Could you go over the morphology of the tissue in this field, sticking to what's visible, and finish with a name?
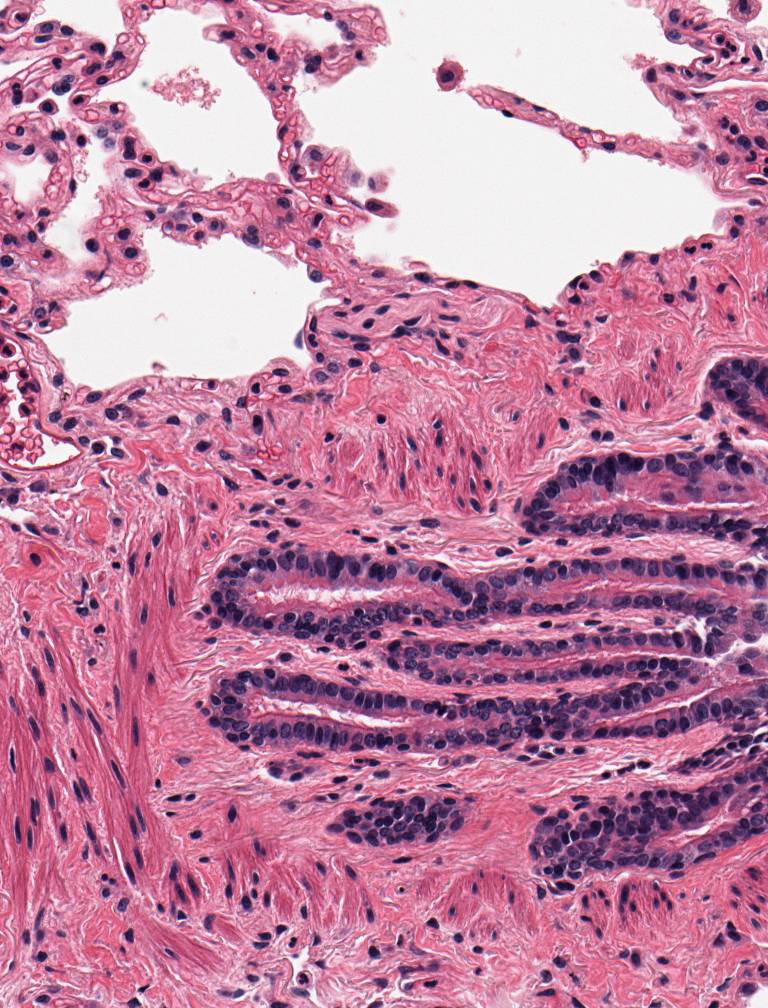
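Upper part of the field: open, empty spaces divided by thin septa; the lower two-thirds is dense pink tissue. Lower left: bundles of smooth muscle with elongated nuclei, running roughly vertically. Between the tubules: pink fibrous stroma with scattered spindle-shaped nuclei. Near top centre, one detached round cell lies free in the open space. This is lung.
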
